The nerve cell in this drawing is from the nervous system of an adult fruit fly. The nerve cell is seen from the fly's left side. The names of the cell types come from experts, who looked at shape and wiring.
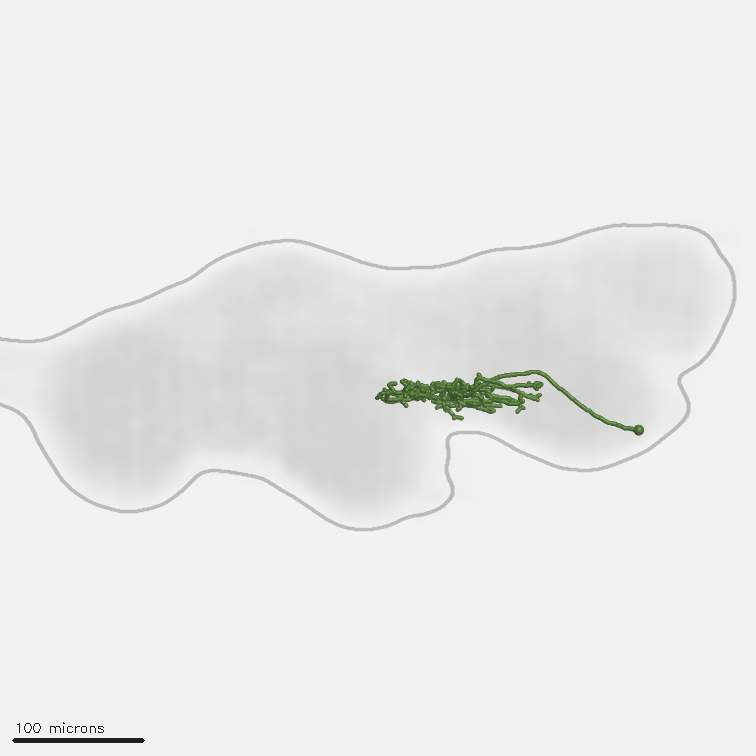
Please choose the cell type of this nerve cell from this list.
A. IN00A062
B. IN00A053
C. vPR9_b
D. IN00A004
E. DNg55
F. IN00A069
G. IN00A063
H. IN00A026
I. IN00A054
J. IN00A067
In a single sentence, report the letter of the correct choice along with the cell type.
Identified by cell type, the nerve cell is IN00A067 from option J.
